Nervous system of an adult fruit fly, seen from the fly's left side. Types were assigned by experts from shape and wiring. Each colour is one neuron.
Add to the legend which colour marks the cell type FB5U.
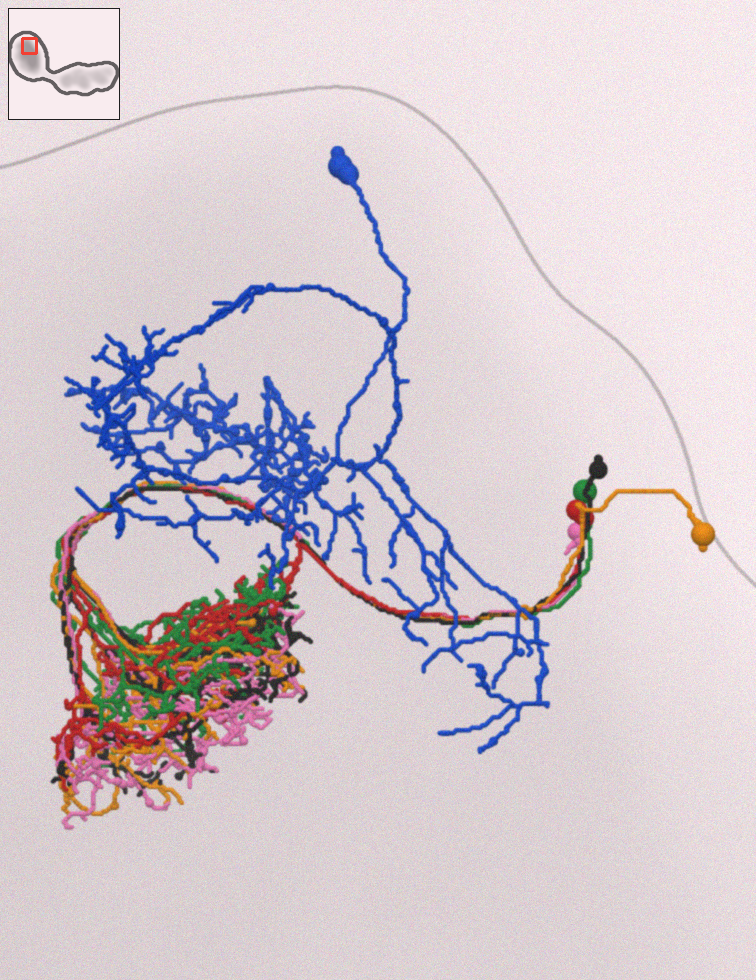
green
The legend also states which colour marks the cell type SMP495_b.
blue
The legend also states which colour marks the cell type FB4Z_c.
black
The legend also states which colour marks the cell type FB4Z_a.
pink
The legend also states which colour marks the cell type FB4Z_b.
orange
